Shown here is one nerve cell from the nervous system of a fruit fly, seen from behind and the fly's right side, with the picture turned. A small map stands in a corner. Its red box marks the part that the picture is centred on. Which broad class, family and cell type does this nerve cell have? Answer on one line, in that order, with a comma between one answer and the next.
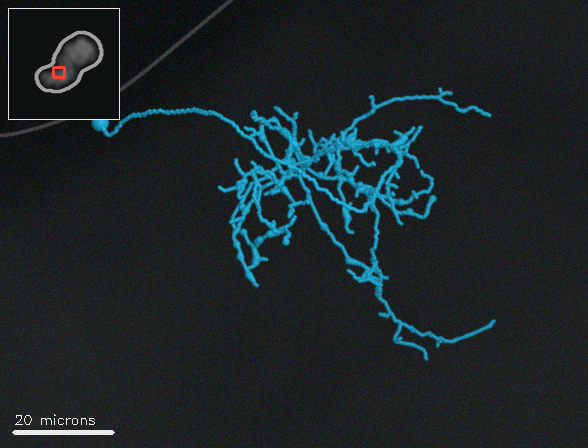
nerve-cord intrinsic neuron, hemilineage 11B, IN11B022_c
